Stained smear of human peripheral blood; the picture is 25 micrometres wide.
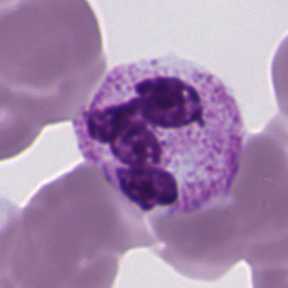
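Segmented neutrophil, the cell in the middle of this blood smear. Notice first its roughly round outline. Then follow the nucleus: several lobes joined one after another, with dark purple, densely clumped chromatin. Finally, look at the cytoplasm, filled with fine pinkish-violet granules.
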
